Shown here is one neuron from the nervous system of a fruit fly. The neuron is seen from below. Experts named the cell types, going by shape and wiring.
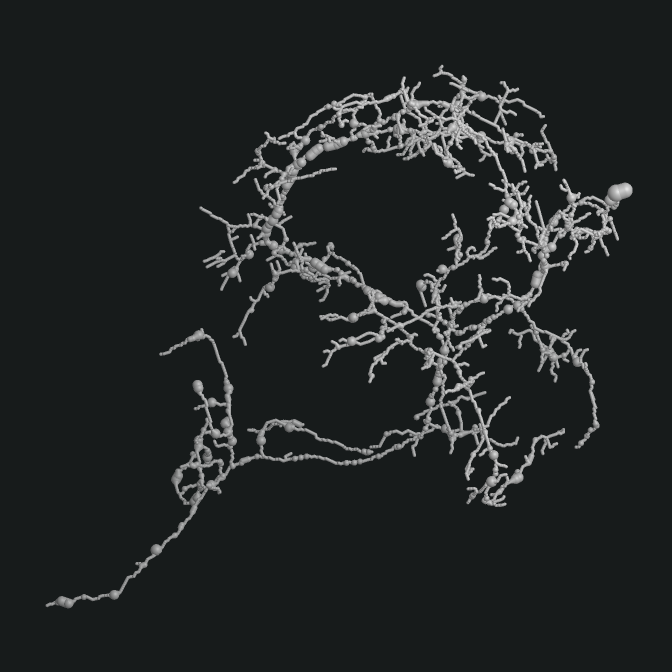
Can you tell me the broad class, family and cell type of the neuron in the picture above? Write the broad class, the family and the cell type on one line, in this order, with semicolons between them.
central-brain intrinsic neuron; hemilineage VLPl2_medial; CB2316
